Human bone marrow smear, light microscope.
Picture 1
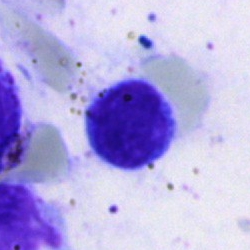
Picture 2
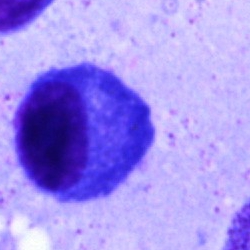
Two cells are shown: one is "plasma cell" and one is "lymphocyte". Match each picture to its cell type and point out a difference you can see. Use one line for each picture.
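In picture 1 we see a lymphocyte: Cytoplasm is scant, seen at most as a very thin rim.
In picture 2 we see a plasma cell: The cytoplasm is plentiful, making up about half of the cell.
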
